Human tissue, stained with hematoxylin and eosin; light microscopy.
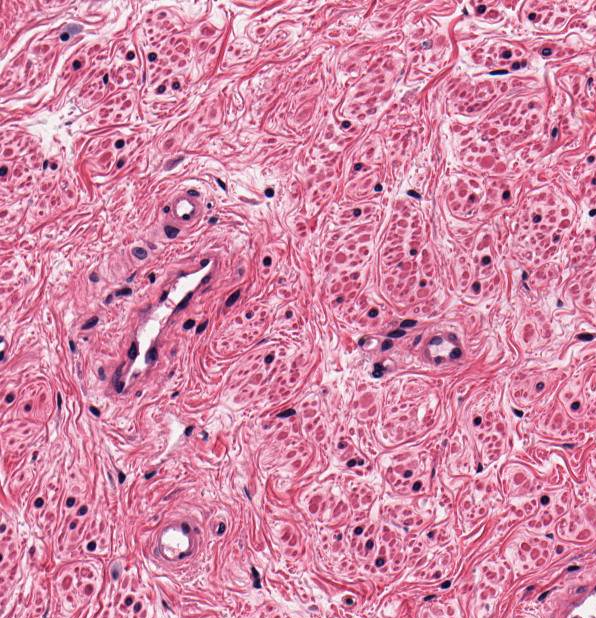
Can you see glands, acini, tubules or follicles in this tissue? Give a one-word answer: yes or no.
No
